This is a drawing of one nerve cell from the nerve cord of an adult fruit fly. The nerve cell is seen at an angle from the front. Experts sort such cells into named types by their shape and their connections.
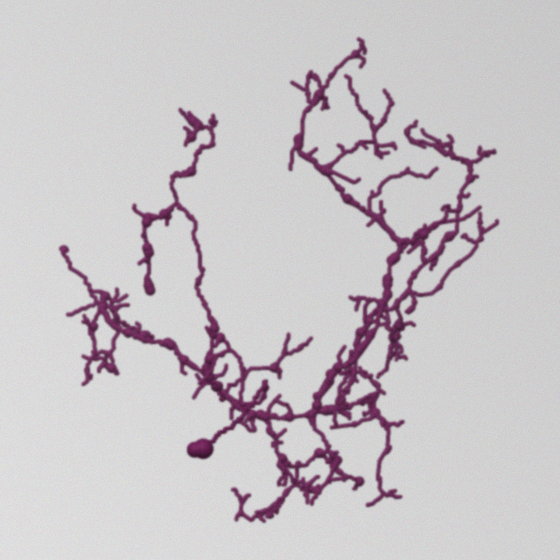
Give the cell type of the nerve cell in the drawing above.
IN16B082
